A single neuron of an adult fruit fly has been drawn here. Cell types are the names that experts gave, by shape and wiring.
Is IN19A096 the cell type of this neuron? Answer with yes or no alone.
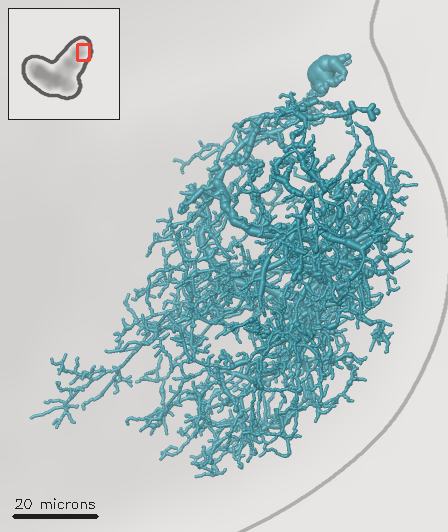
no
